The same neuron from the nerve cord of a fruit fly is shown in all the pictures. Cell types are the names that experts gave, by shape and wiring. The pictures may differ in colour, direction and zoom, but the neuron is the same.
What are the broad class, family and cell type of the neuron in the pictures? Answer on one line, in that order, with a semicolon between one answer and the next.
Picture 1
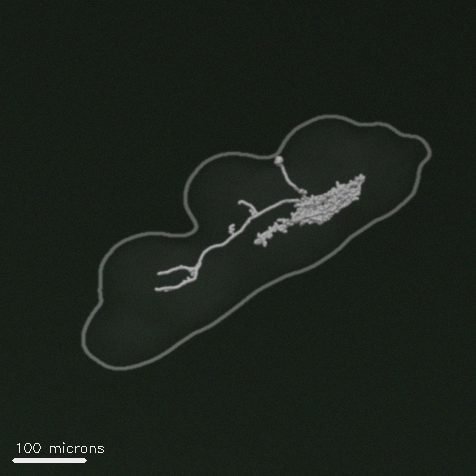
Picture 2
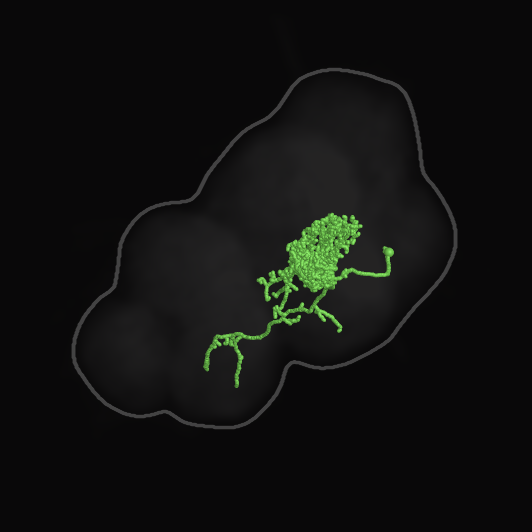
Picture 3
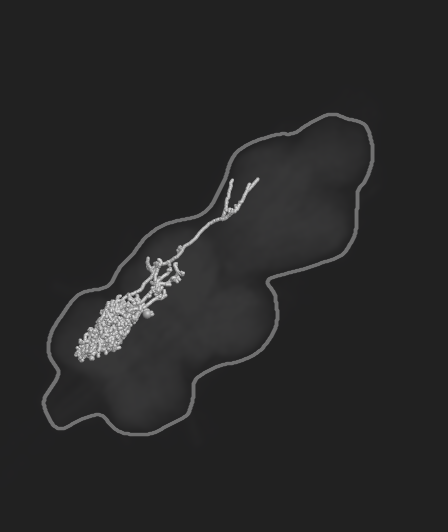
nerve-cord intrinsic neuron; hemilineage 03B; IN03B022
